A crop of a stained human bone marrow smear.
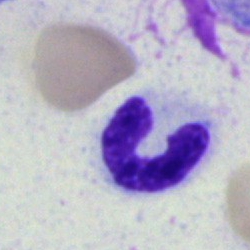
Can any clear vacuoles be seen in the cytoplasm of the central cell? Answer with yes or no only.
No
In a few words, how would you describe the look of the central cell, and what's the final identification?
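Nucleus a curved band, bent into a U, opening upward. Chromatin dark purple, coarsely clumped. Cytoplasm pale, faint lilac tint, filling the notch between the two nuclear arms. Verdict: band neutrophil.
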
